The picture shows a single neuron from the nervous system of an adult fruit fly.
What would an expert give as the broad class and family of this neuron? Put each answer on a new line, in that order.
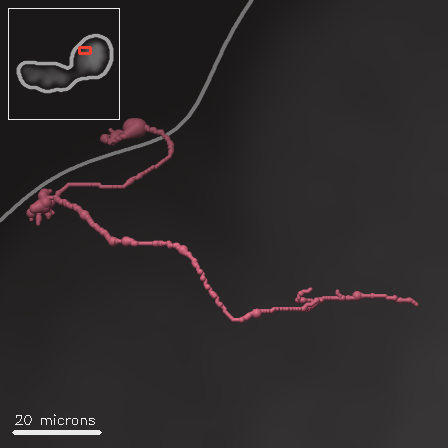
optic-lobe intrinsic neuron
T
